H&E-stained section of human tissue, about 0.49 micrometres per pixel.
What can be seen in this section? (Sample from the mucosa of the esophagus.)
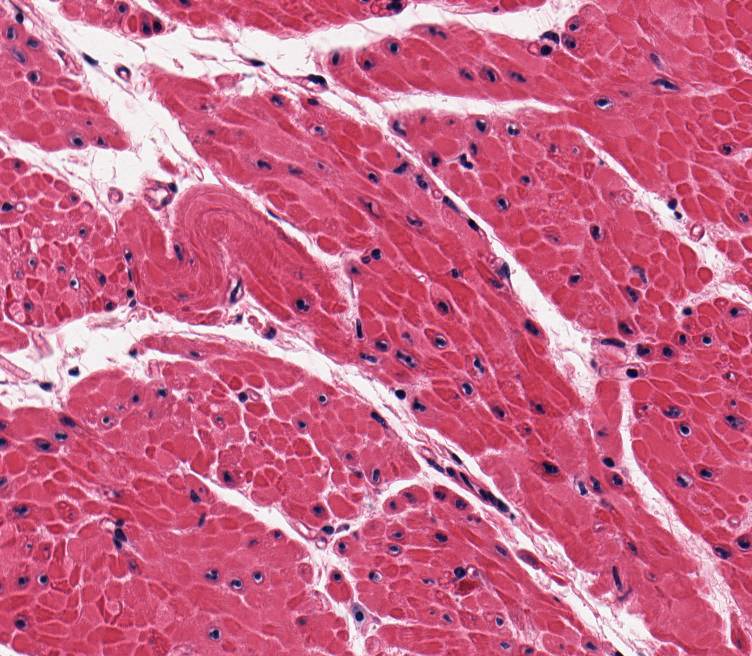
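Notice first the pale clefts running diagonally, upper left to lower right, dividing the muscle into bundles. The fibre cytoplasm is strongly eosinophilic, deep pink. Several nuclei have a small pale clear zone around them. Upper left lies a small vessel with a wavy, concentrically layered wall.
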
